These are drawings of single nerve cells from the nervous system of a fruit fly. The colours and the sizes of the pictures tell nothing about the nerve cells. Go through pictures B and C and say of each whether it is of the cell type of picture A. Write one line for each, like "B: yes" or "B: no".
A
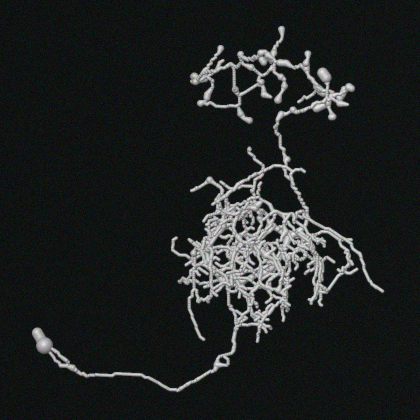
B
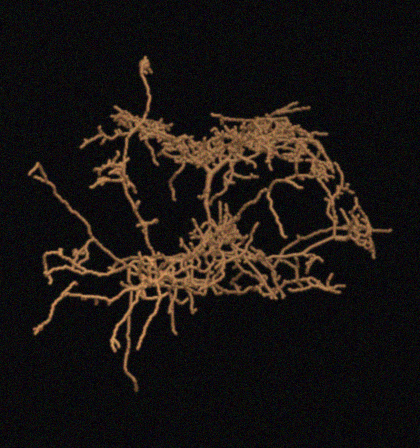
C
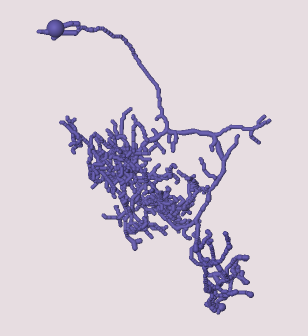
B: no
C: yes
